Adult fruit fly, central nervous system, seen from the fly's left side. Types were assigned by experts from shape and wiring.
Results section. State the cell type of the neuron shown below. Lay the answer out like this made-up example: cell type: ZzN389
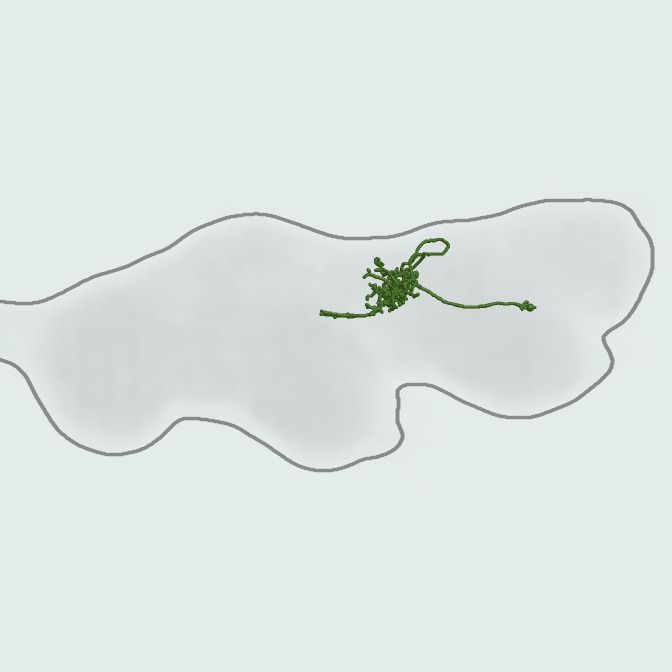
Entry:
cell type: IN02A028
